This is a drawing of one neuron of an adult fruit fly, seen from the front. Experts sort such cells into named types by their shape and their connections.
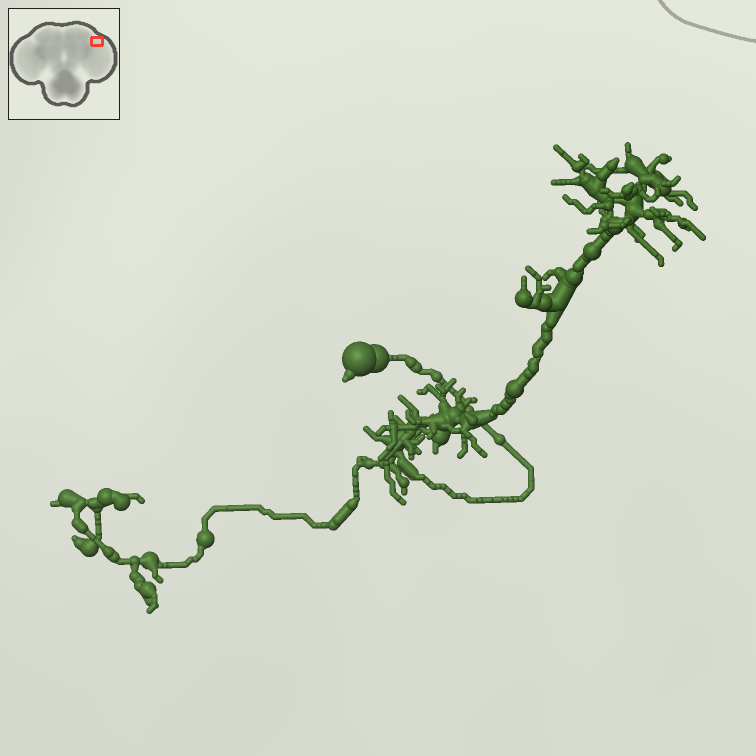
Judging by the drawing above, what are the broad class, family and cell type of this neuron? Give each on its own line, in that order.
optic-lobe intrinsic neuron
T
T2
